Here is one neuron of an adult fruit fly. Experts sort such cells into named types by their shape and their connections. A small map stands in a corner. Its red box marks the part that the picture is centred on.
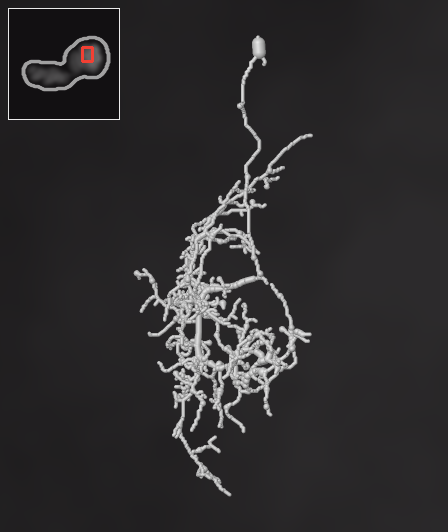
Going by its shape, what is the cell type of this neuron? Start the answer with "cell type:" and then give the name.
cell type: IB033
